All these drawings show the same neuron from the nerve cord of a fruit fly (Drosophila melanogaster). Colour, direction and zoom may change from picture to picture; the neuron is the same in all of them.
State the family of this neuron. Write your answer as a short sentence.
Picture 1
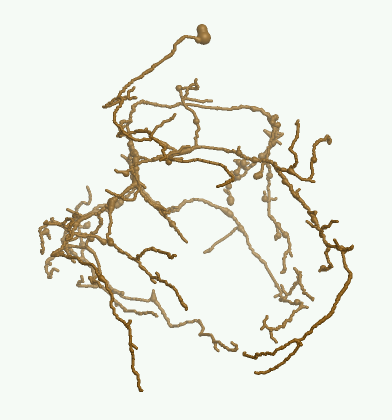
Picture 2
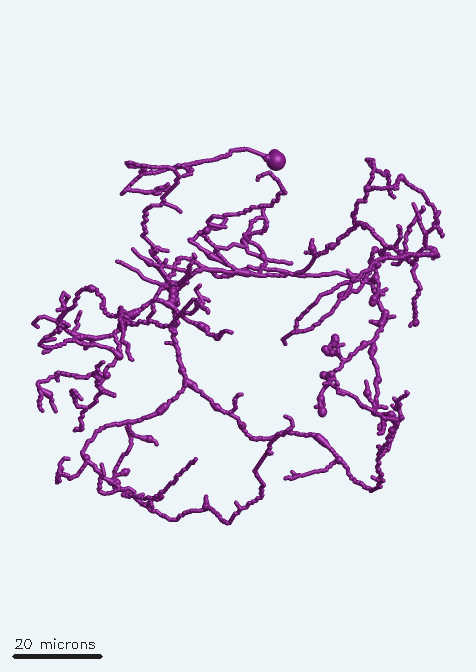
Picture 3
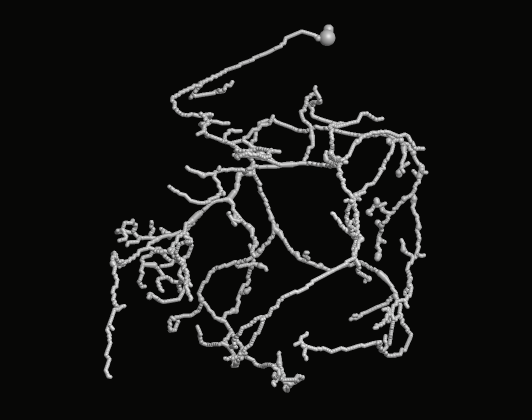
The family is hemilineage 03A.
